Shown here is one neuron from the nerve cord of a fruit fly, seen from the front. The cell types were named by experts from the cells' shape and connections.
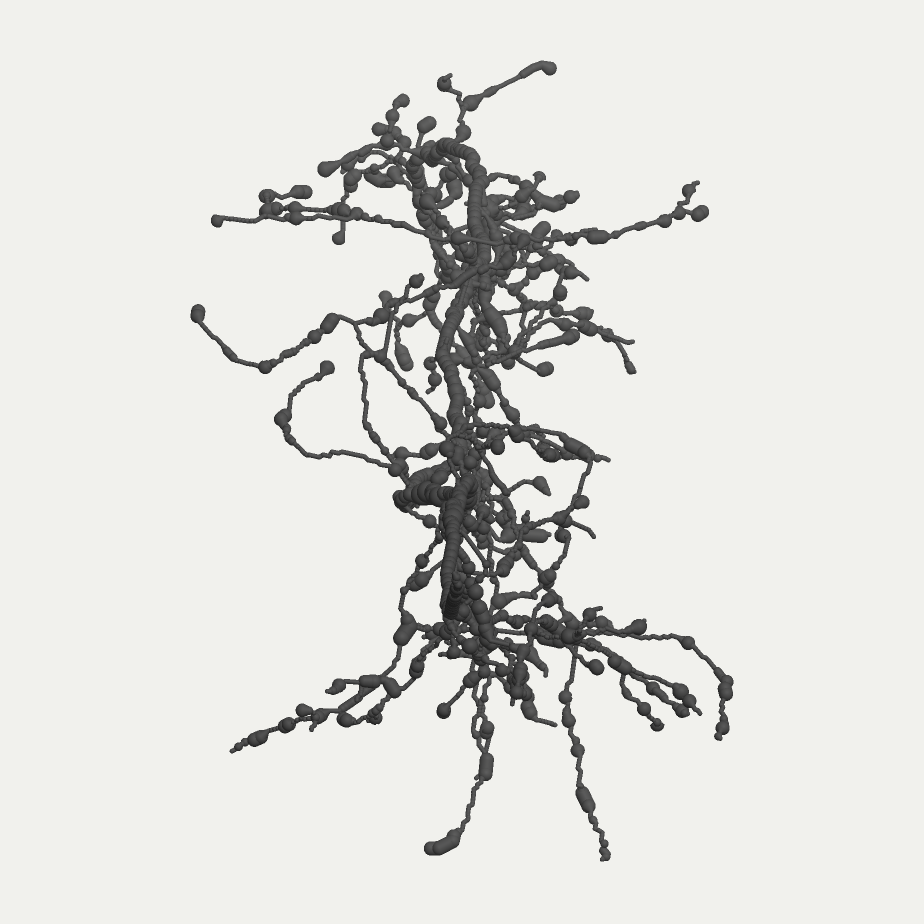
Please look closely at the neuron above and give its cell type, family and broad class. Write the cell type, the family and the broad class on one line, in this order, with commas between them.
DNp13, hemilineage PSp2, descending neuron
